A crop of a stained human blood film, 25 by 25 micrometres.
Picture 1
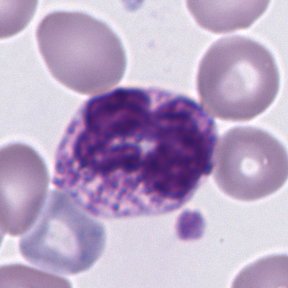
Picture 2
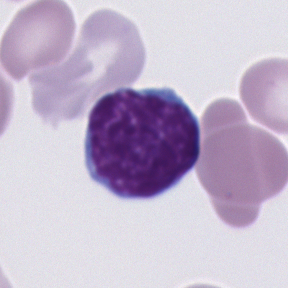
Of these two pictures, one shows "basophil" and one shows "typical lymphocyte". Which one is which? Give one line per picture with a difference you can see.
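Picture 1: basophil. The cytoplasm is pale, nearly colourless to faintly pink.
Picture 2: typical lymphocyte. The cytoplasm is a thin blue rim around the nucleus.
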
